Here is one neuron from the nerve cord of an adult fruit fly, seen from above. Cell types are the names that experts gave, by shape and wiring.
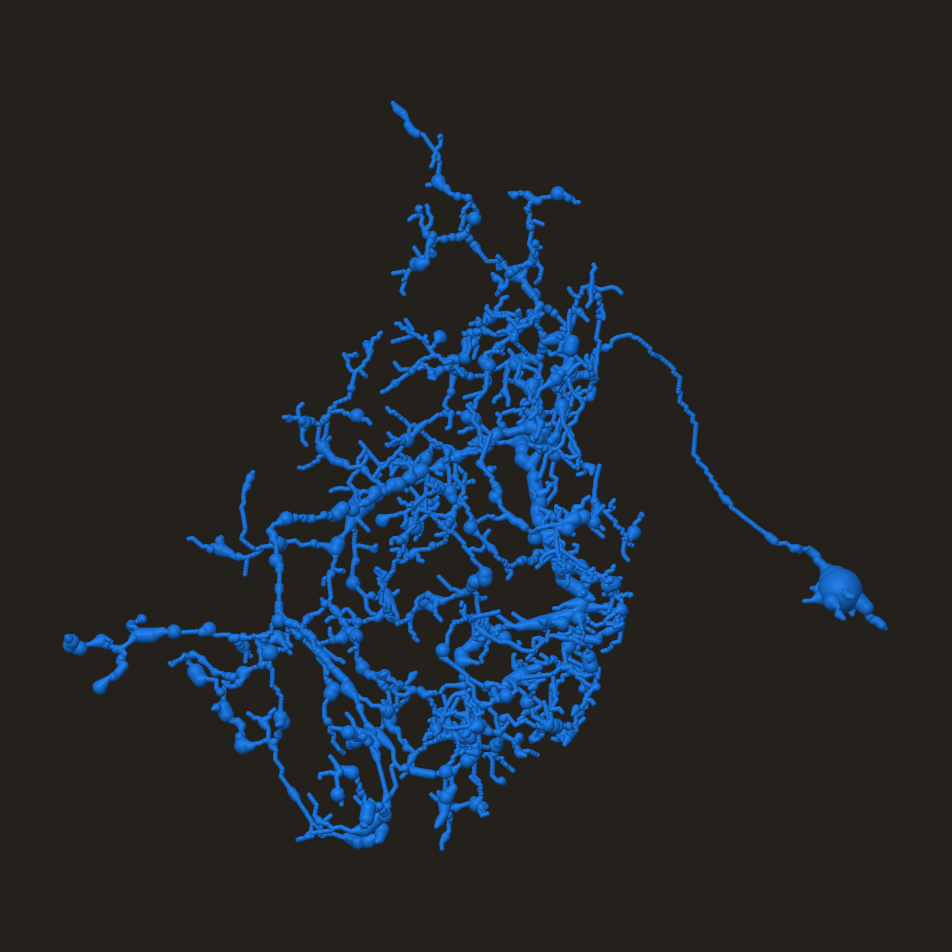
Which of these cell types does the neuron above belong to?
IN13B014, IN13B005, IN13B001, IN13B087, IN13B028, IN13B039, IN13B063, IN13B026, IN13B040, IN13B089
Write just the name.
IN13B026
